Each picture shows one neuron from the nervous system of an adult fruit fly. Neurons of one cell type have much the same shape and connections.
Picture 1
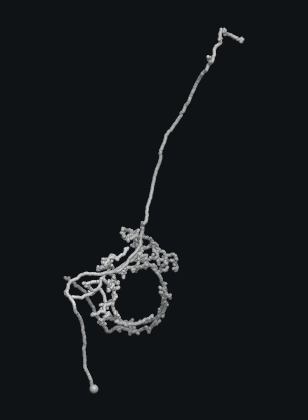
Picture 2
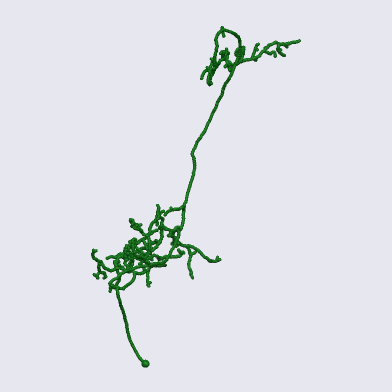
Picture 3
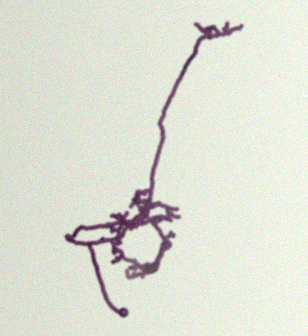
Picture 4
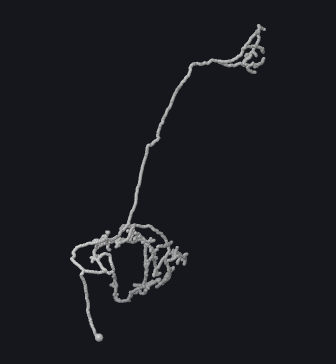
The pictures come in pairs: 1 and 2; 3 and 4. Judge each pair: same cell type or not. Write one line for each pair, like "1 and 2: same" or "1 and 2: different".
1 and 2: different
3 and 4: different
